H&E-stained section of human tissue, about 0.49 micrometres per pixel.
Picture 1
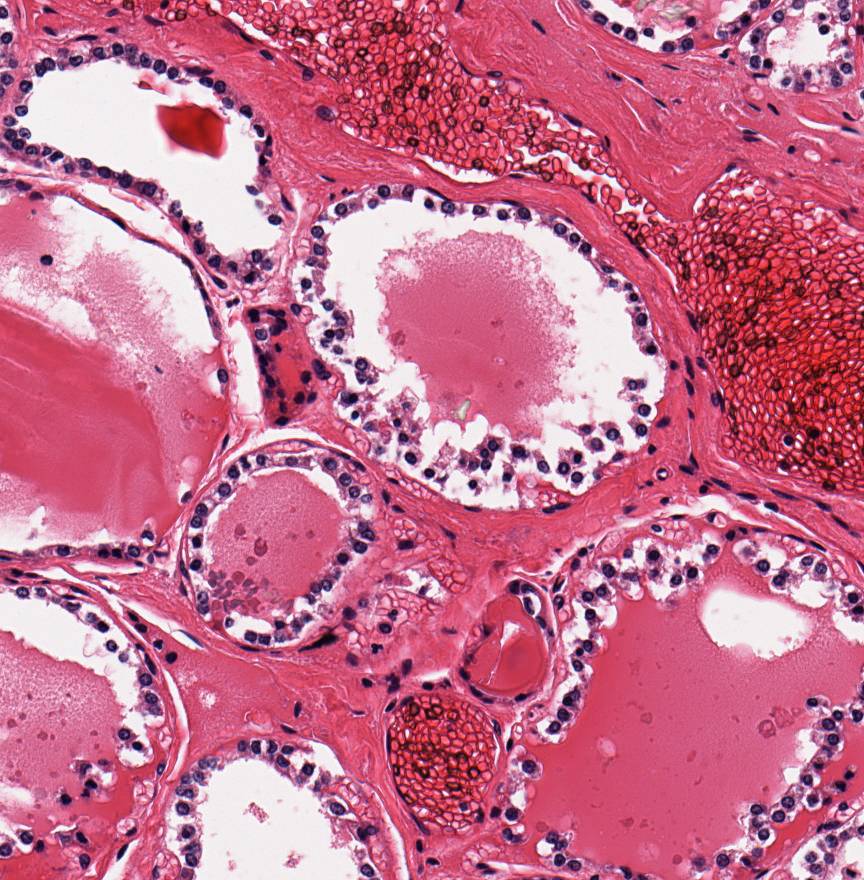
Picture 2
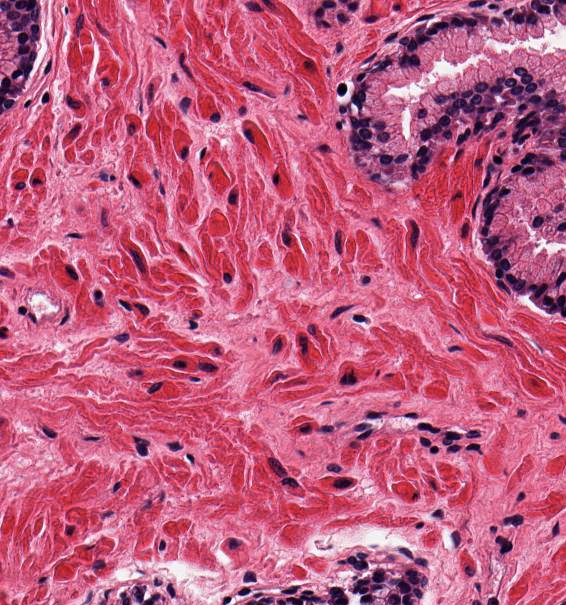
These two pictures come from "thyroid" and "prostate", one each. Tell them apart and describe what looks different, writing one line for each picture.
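Picture 1 – thyroid. The lining cells have small, round, darkly stained nuclei that do not overlap.
Picture 2 – prostate. The stromal spindle cells have abundant bright pink cytoplasm and single elongated, blunt-ended dark nuclei, as smooth muscle cells do.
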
